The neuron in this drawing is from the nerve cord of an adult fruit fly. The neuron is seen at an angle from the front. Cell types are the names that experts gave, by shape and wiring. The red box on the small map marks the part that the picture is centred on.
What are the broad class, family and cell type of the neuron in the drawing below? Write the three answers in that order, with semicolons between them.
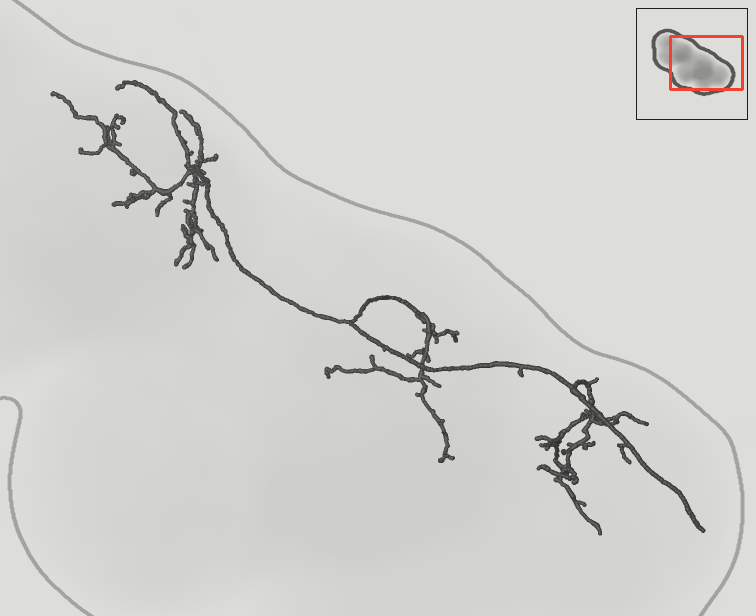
descending neuron; hemilineage LB6; DNge023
